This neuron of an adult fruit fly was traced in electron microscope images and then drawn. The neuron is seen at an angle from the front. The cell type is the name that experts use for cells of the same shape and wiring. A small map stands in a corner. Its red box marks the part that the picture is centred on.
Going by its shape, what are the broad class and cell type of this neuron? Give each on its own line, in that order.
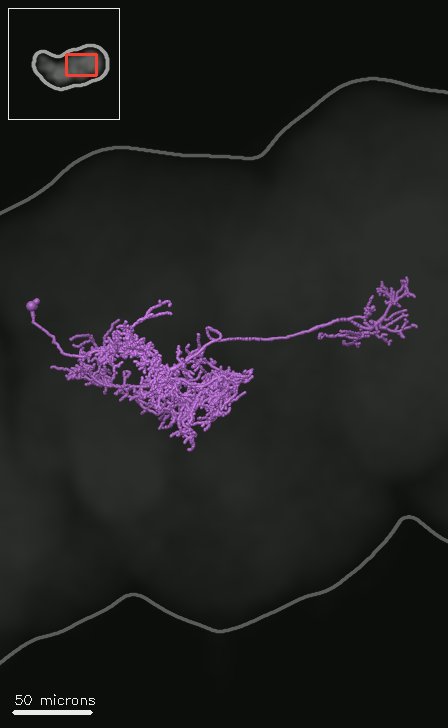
central-brain intrinsic neuron
PVLP140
